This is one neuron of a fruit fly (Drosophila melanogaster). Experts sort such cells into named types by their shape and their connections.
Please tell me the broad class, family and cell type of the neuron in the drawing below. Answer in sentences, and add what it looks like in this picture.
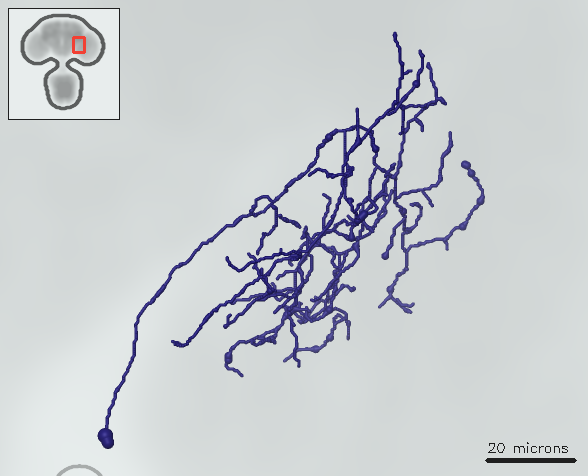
Its broad class is optic-lobe intrinsic neuron. Its family is Li. The cell type is Li18a. The cell body is at the lower left of the picture. From top to bottom in the picture it spans about 95 microns. The picture shows dozens of branch ends.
